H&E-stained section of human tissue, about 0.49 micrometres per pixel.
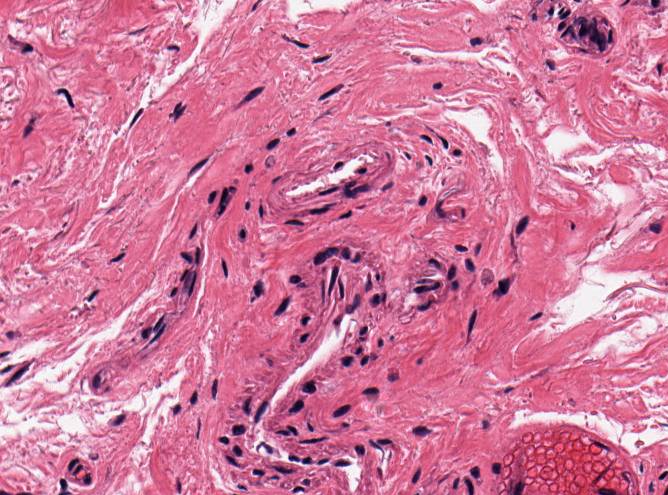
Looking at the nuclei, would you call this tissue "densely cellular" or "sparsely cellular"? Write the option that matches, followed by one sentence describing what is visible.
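Sparsely cellular. Nuclei are sparse across the collagen, which is far more abundant than cells.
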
